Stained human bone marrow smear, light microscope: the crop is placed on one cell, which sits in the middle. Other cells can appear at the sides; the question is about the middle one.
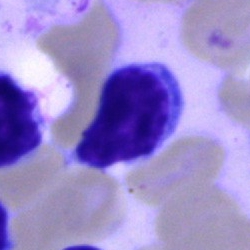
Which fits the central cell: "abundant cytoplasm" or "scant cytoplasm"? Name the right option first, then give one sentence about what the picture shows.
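Scant cytoplasm. The nucleus fills most of the cell and has a curved, bean-like shape.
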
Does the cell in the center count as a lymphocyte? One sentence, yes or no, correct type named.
Yes, the cell found in the middle is a lymphocyte.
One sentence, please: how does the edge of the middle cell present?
Edge check done: smooth outline, no projections present.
